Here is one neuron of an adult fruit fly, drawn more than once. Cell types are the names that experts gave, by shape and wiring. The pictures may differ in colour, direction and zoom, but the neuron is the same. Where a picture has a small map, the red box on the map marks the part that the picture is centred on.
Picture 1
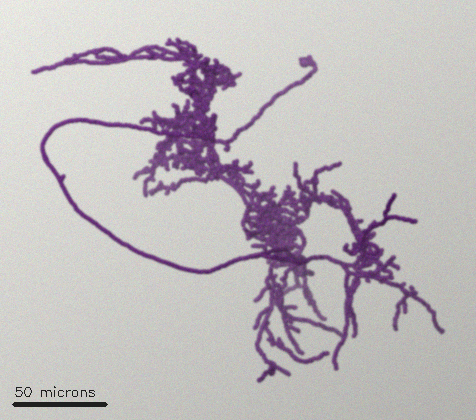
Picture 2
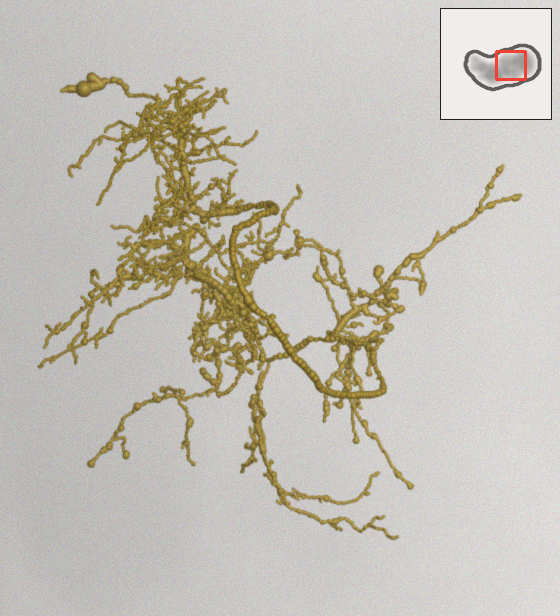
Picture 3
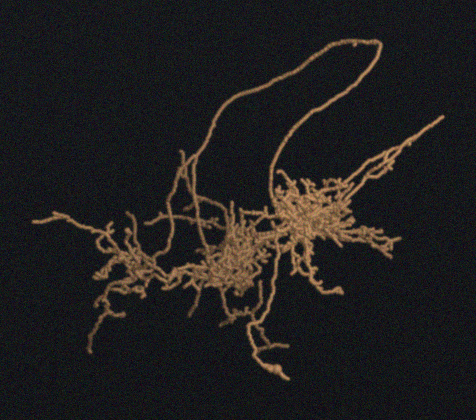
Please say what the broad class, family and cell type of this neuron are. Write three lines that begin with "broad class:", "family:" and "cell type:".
broad class: central-brain intrinsic neuron
family: hemilineage DM6_central2
cell type: CL336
